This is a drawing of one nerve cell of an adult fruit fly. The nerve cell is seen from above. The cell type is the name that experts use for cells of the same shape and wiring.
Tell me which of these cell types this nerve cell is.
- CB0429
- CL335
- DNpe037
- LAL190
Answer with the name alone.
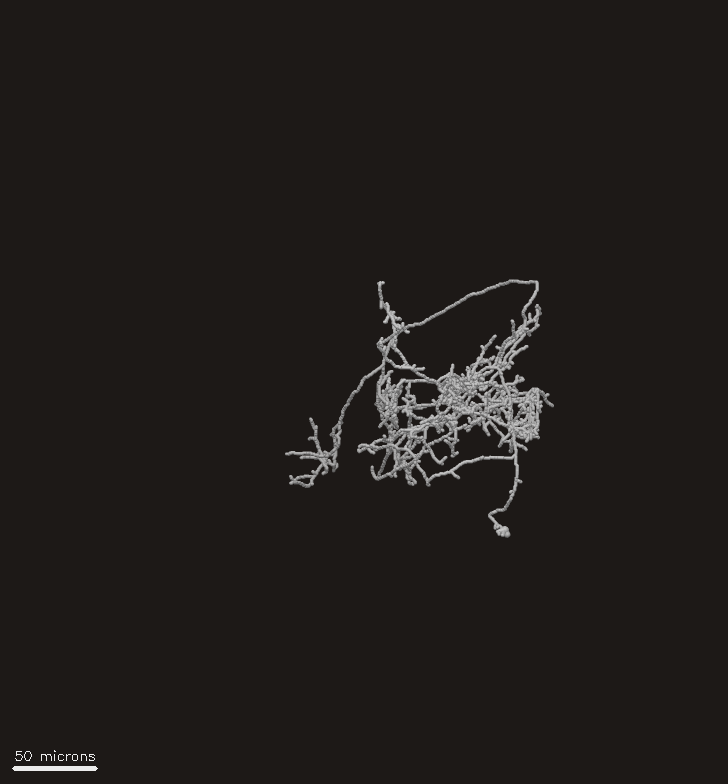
CL335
